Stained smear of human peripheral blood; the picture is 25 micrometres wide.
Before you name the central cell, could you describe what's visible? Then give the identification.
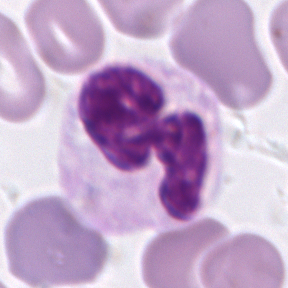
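Outline's roughly round. The nucleus comes in two lobes, and the upper-left one is bigger than the lower-right one. Chromatin's dark purple and coarsely clumped. So that's a segmented neutrophil.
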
